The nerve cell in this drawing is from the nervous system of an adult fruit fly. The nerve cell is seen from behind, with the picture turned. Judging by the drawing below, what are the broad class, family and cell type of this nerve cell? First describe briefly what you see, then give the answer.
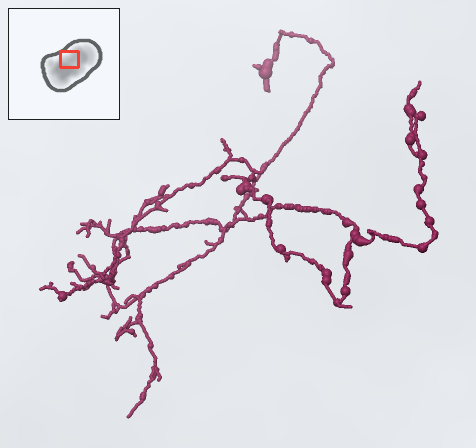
The cell body is at the top of the picture. The picture shows dozens of branch ends. It is a central-brain intrinsic neuron. Its family is hemilineage SMPad2. The cell type is CB1975.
